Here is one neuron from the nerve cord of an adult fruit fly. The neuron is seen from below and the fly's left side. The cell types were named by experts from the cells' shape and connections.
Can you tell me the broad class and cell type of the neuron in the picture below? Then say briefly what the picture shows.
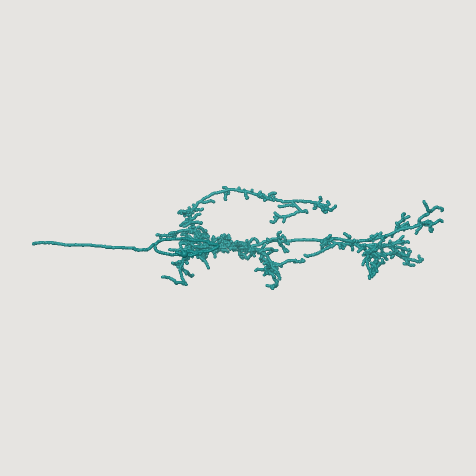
This is an ascending neuron. Its cell type is ANXXX131. The picture shows dozens of branch ends. In this view it is more than twice as wide as it is tall.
